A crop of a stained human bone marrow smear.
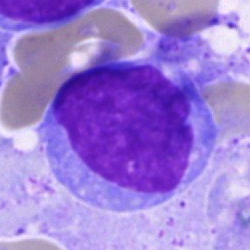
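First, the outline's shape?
Round and smooth.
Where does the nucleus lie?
It fills most of the cell, toward the upper side.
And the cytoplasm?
A pale blue rim, widest along the lower side, with no visible granules.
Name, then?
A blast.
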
